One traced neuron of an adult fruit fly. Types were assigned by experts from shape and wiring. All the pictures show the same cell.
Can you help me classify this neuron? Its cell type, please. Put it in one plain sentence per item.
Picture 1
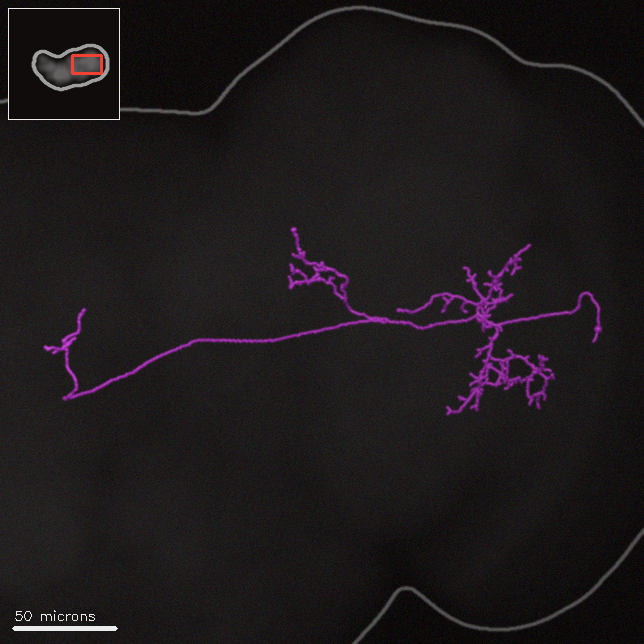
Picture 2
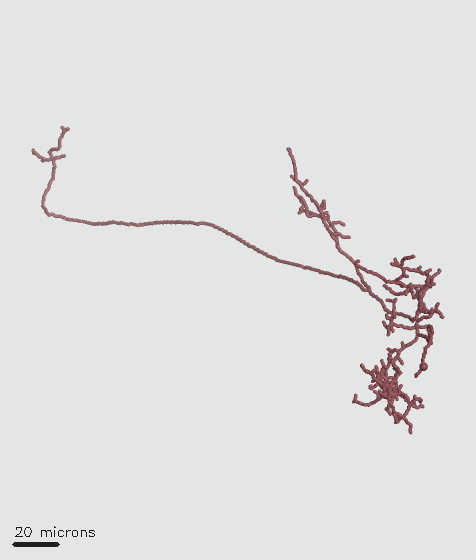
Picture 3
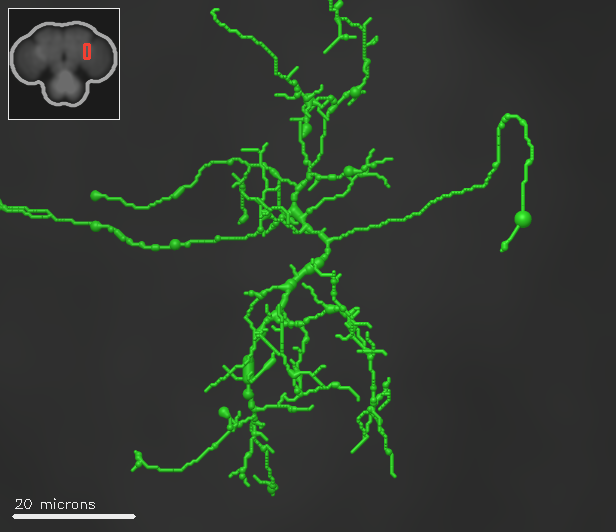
The cell type is AVLP274_b.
